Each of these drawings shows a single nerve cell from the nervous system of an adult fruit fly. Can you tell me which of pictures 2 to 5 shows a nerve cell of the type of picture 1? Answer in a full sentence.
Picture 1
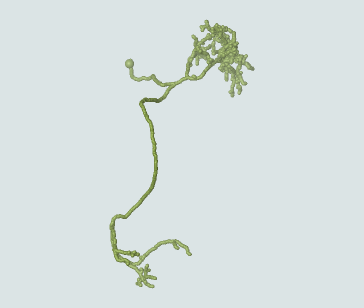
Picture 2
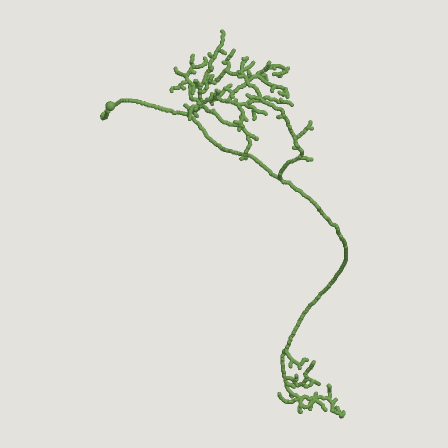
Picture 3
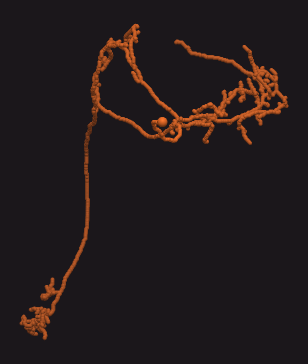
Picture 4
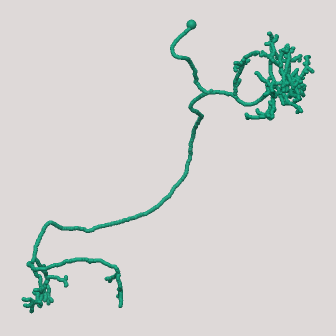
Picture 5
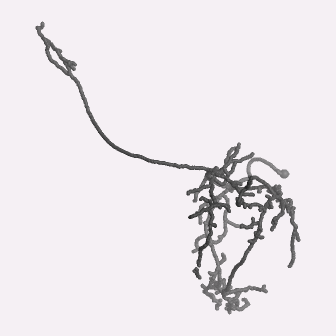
Picture 4 shows a nerve cell of the same cell type.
